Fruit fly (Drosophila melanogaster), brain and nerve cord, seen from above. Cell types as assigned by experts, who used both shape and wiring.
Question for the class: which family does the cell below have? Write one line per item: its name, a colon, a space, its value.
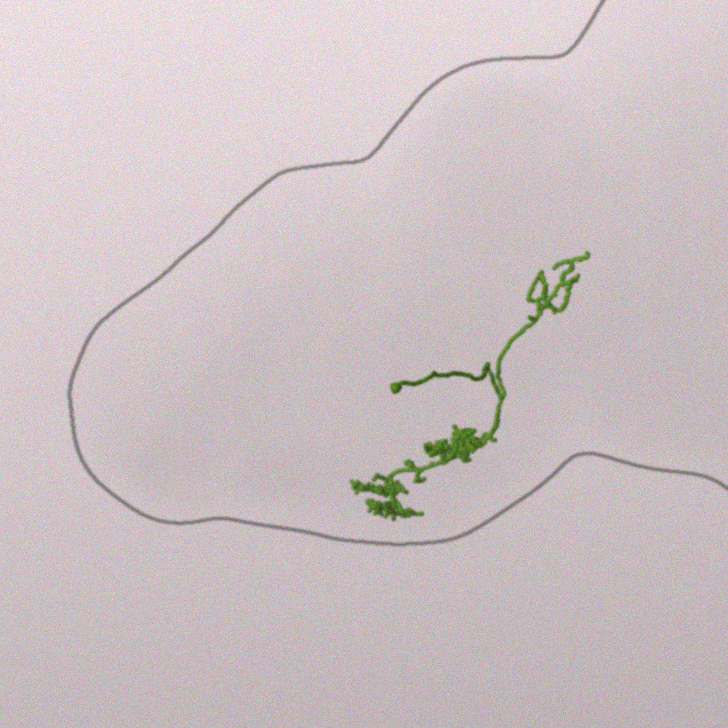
family: hemilineage VPNd1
